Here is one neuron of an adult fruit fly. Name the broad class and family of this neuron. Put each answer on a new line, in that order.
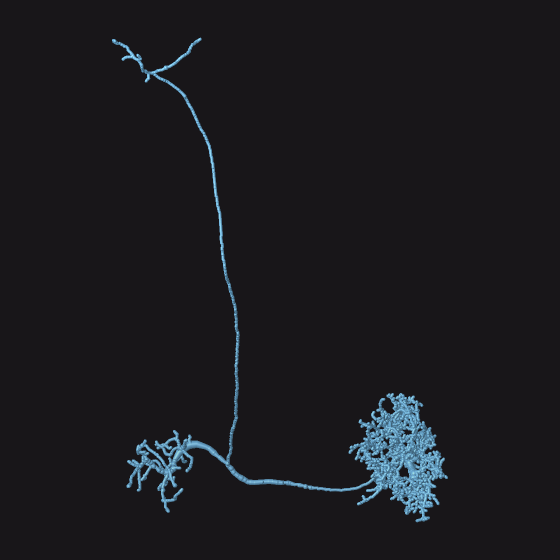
ascending neuron
hemilineage 19B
